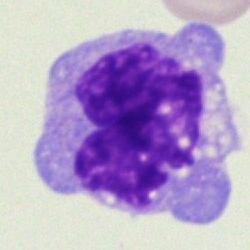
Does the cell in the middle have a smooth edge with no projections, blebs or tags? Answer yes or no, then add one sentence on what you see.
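No. The cell outline is irregular, with several rounded bulges of cytoplasm around its edge.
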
